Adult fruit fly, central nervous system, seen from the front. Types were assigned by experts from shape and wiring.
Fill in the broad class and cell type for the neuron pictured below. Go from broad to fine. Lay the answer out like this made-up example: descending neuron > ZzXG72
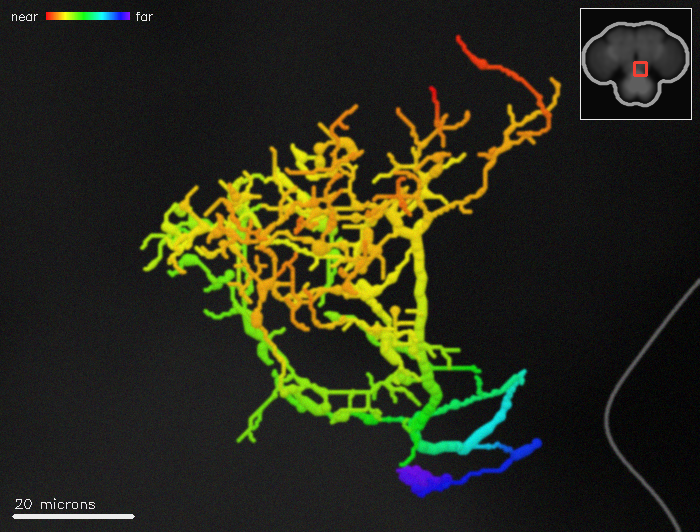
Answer: central-brain intrinsic neuron > GNG483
